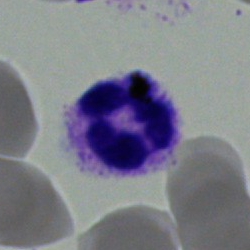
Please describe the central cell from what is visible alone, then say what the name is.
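Roughly round, this one, and the edge is finely ragged. You won't find any nucleoli in the nucleus. There's a single near-black clump sitting at the top of the nucleus. It's a segmented neutrophil.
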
